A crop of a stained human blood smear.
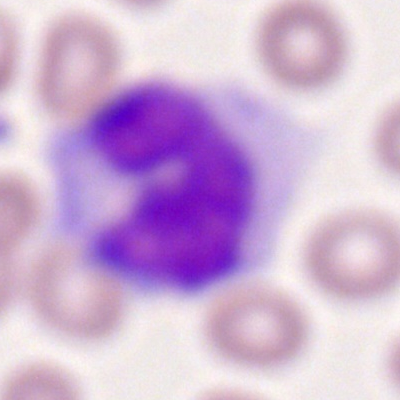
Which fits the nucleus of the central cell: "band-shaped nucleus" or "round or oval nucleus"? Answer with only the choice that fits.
Band-shaped nucleus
